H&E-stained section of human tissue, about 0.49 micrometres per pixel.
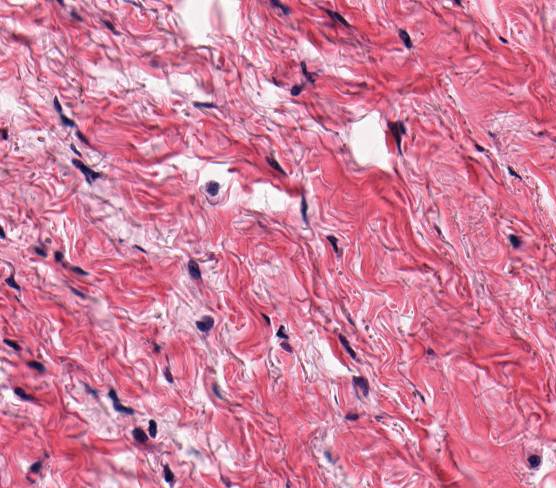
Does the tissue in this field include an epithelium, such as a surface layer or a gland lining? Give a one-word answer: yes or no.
No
